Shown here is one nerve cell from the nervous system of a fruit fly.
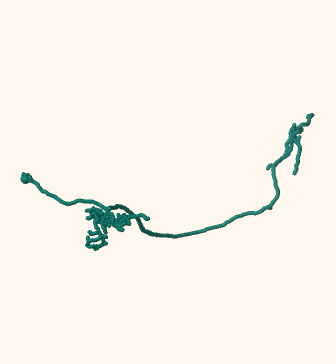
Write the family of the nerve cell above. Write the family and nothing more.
hemilineage FLAa2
